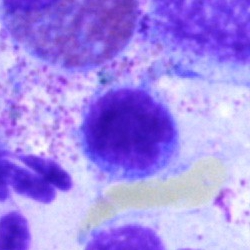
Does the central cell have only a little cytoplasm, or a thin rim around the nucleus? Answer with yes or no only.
Yes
